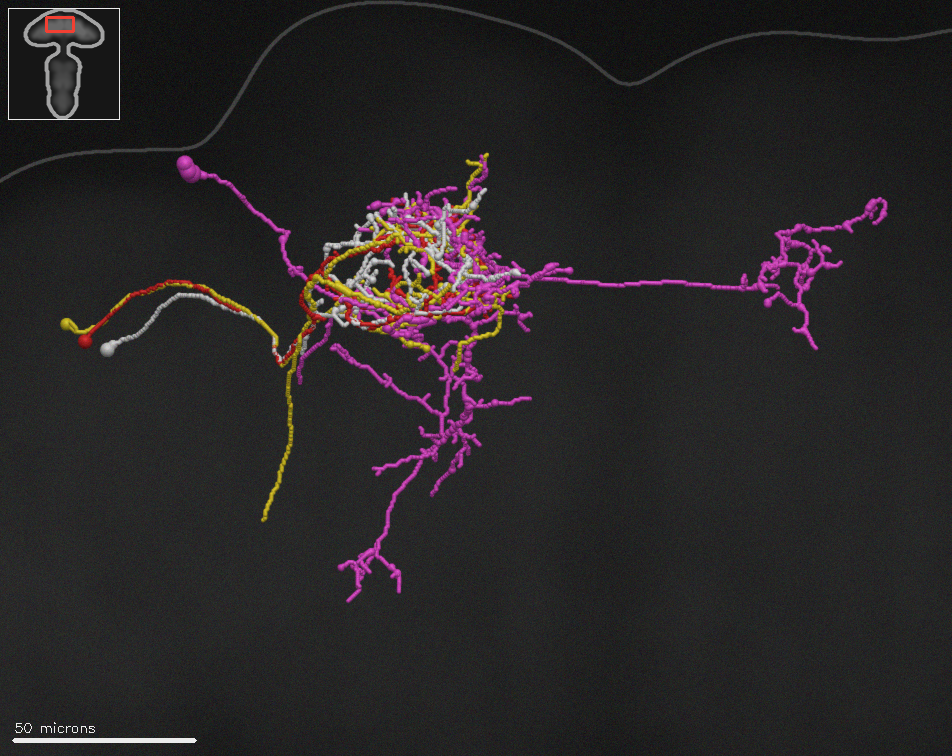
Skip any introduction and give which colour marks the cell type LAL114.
magenta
